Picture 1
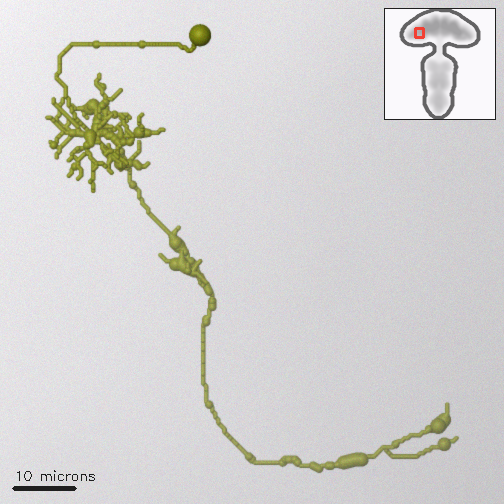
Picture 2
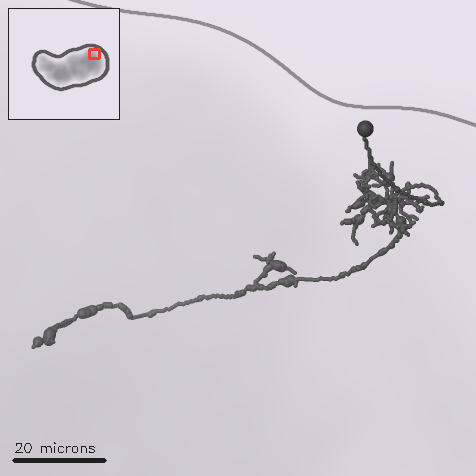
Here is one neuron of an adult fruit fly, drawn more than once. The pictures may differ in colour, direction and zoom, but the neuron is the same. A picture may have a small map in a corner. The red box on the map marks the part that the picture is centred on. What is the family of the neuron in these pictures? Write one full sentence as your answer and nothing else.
The neuron is filed under family Tm.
